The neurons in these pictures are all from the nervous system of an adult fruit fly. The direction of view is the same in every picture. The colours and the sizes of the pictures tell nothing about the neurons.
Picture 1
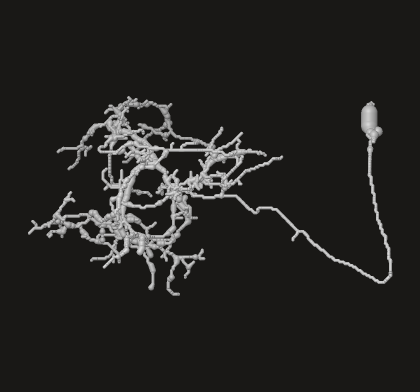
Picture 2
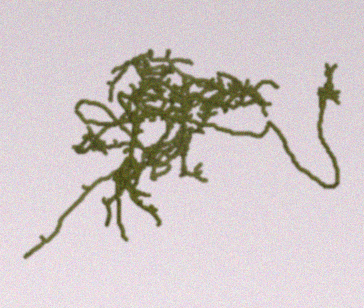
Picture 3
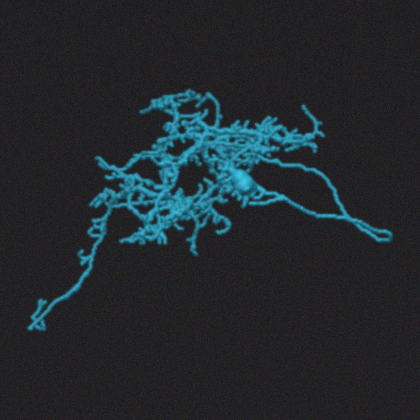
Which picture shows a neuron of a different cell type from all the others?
1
